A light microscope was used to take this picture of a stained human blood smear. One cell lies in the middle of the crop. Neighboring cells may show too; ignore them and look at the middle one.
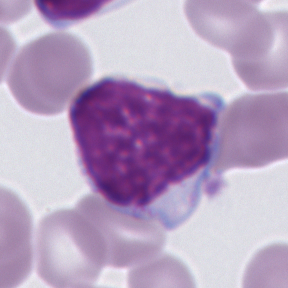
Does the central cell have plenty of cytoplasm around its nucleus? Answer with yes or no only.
No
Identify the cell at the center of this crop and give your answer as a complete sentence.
The cell shown in the center of this light-microscope crop is a large granular lymphocyte.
